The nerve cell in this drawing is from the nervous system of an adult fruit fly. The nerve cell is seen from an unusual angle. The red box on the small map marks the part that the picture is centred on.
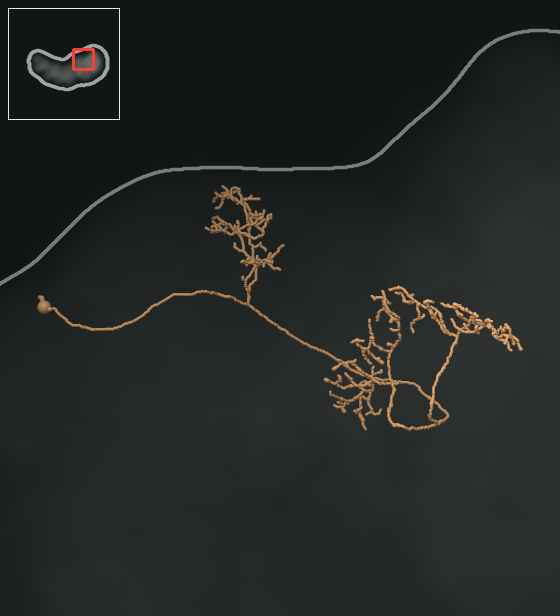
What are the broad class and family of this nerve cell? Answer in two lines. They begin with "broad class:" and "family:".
broad class: central-brain intrinsic neuron
family: hemilineage DL1_dorsal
